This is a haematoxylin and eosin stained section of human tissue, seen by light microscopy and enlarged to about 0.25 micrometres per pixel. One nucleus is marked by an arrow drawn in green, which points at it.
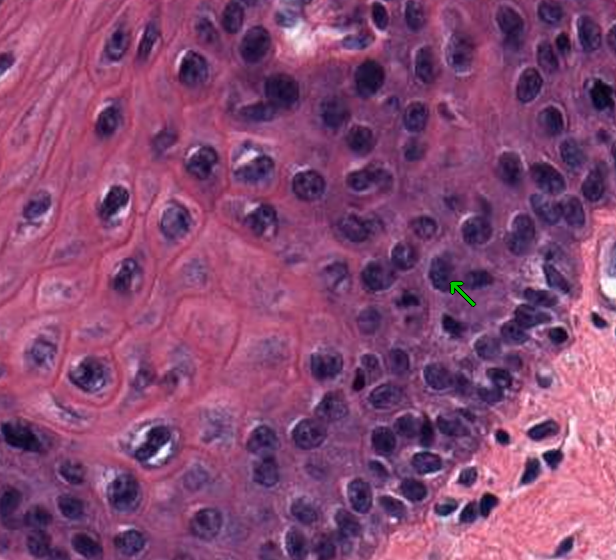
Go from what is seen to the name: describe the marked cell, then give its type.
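The nucleus is roughly round to oval and about the same size as the nuclei packed around it. The nucleus stains dark purple, in keeping with its crowded neighbours rather than the paler nuclei of the larger cells to the upper left. The marked cell is a squamous epithelial cell.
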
